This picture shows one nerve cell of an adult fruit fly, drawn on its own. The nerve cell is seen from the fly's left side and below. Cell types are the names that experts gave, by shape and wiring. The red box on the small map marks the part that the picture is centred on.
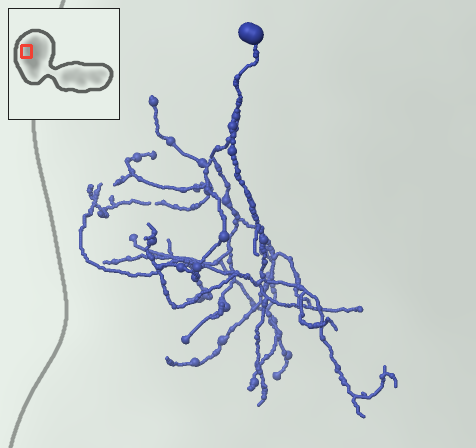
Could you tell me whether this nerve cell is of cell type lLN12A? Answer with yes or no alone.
yes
